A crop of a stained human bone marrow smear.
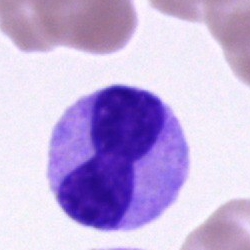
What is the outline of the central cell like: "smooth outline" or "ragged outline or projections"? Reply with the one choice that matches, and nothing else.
Smooth outline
